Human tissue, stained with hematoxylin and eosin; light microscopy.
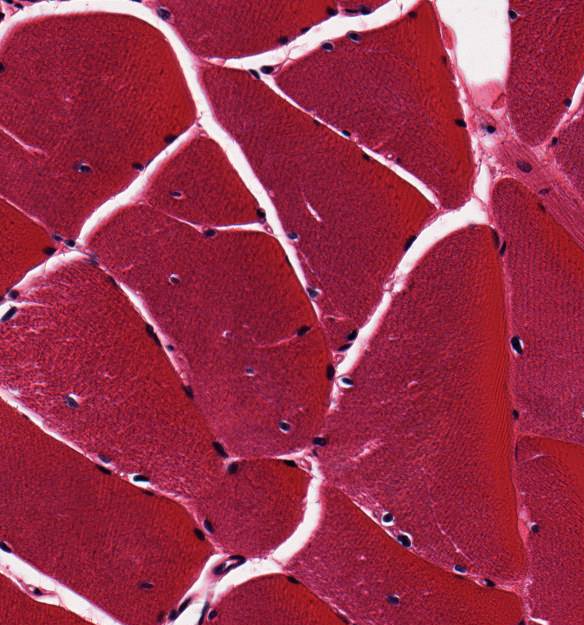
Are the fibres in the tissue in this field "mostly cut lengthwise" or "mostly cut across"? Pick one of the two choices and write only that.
Mostly cut across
